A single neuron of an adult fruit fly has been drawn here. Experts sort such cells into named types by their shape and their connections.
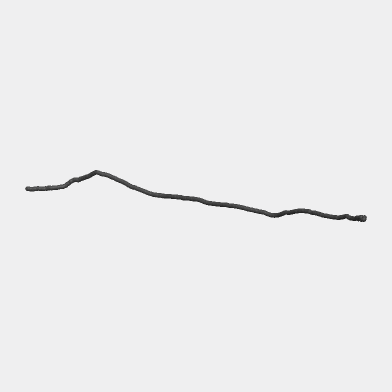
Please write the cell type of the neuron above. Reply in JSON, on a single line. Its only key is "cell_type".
{"cell_type": "LgAG1"}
